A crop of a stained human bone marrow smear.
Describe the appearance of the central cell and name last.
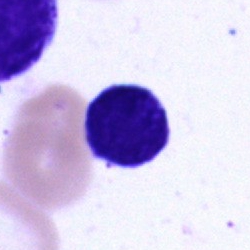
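The nucleus occupies nearly the entire cell. Its chromatin stains dense and dark purple-blue. No nucleolus is visible within the nucleus, and no vacuoles are present in the cell. The cell is a lymphocyte.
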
